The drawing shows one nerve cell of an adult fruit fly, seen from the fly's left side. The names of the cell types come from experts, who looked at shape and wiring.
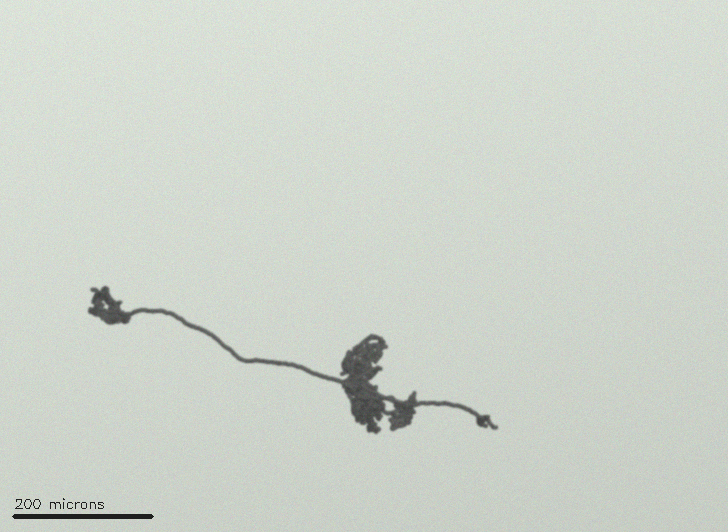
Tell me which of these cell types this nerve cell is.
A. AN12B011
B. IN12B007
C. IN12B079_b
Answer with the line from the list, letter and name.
A. AN12B011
